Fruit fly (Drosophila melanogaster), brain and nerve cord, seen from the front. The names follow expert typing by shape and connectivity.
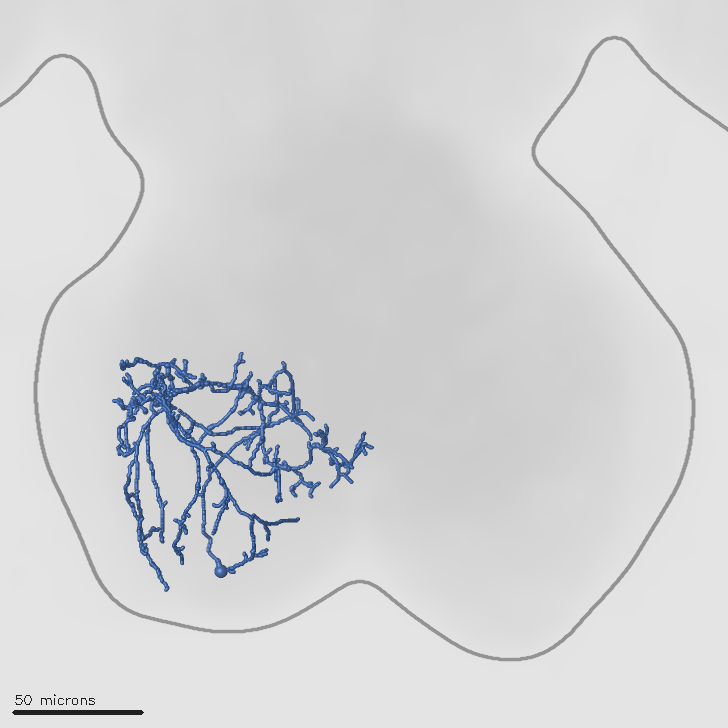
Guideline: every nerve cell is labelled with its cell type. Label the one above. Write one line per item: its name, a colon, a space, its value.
cell type: IN03A058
